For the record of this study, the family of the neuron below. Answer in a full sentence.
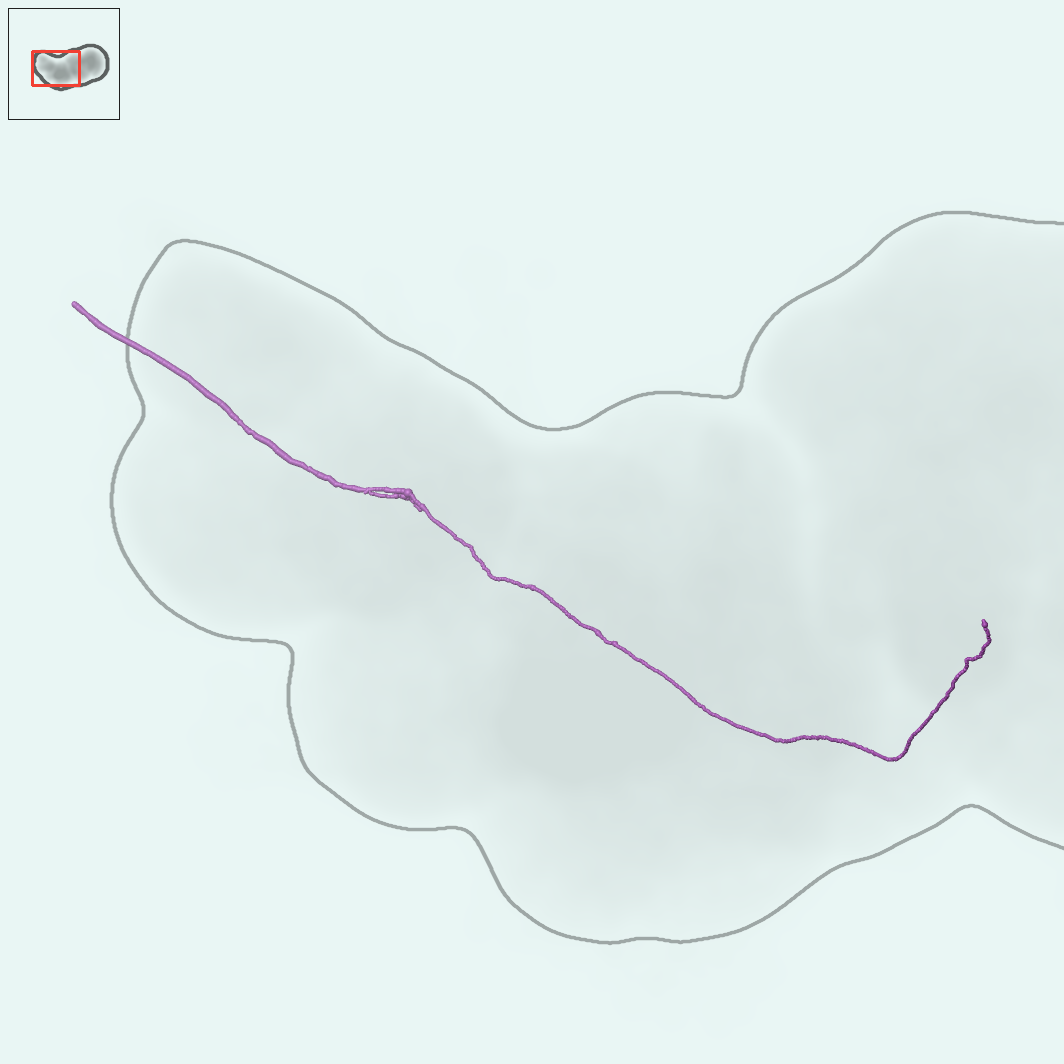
The family is class mechanosensory proprioceptive.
